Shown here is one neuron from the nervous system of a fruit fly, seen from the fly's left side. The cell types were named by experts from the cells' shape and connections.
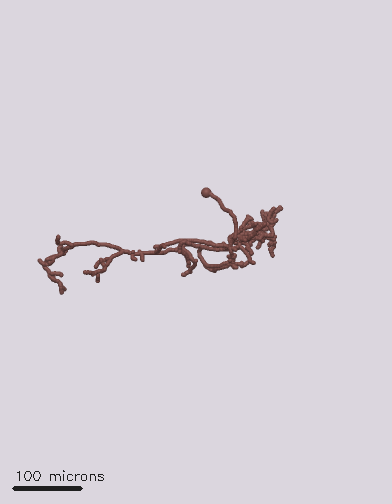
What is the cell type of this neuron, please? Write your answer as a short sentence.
The cell type is IN17A066.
